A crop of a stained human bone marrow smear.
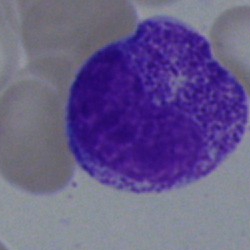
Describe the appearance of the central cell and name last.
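Outline's roughly round, with a small notch at the top edge. The left part stains a more even, solid dark purple than the speckled right; dark purple granules speckle the cell, plainest at upper right. The picture's somewhat blurred, so fine detail is soft. That's a metamyelocyte.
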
